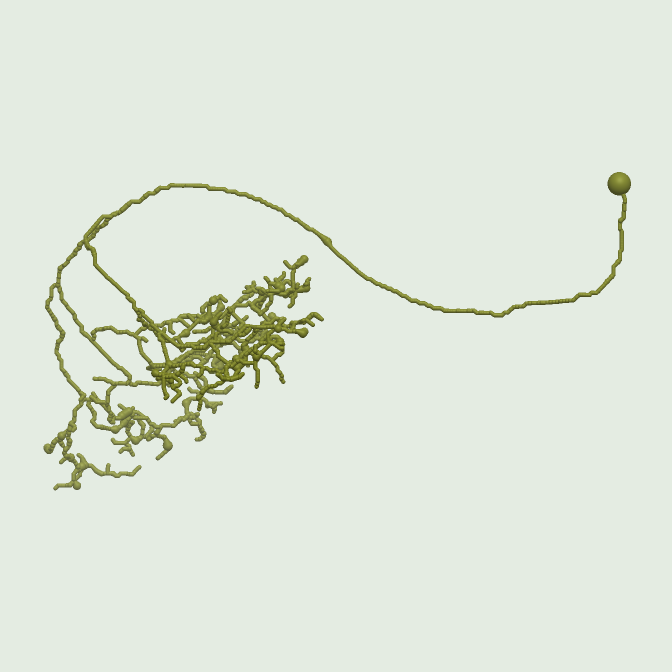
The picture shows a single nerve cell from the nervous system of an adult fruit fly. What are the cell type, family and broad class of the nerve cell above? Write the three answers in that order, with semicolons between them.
FB5U; hemilineage DM6_dorso_medial; central-brain intrinsic neuron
